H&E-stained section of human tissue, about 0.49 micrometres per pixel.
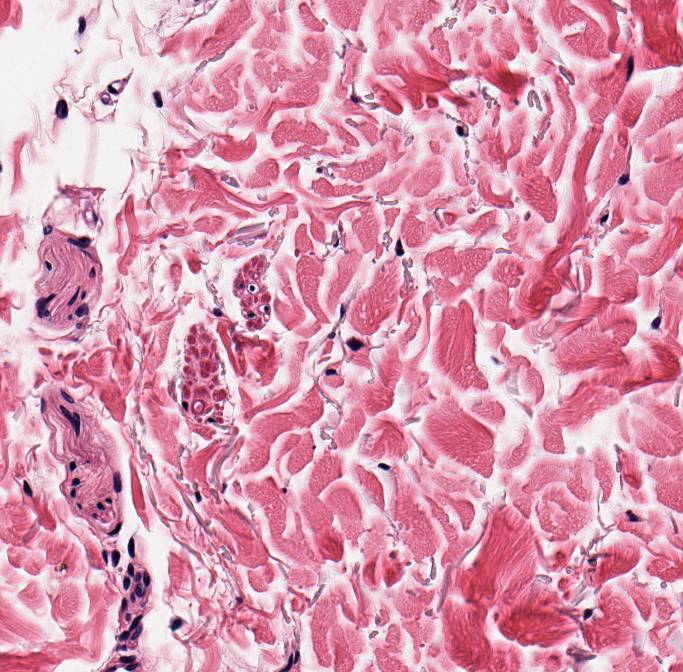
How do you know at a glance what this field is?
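Dermis fills most of this field. First, its eosinophilic fibres are cut in many planes and run in no single direction. Next, the nuclei among them are sparse, small and dark. Then, no epithelium appears anywhere. Finally, two oval bundles of wavy pale fibres with dark elongated nuclei lie at the left edge.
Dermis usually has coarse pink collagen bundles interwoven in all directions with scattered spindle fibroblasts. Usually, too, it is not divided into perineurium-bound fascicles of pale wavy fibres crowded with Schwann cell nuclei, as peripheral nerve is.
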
